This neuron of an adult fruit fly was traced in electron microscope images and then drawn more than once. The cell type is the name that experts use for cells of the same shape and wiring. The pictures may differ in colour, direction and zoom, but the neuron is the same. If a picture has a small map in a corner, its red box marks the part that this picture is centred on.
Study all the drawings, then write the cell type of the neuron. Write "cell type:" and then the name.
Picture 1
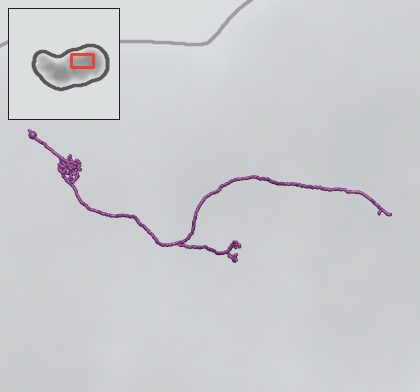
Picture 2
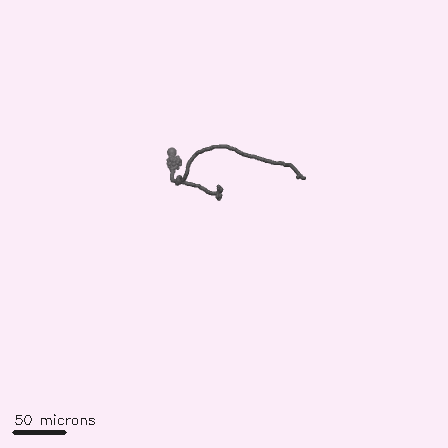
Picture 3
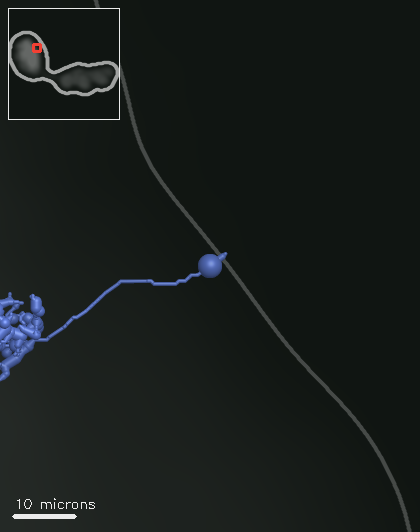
cell type: EPGt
